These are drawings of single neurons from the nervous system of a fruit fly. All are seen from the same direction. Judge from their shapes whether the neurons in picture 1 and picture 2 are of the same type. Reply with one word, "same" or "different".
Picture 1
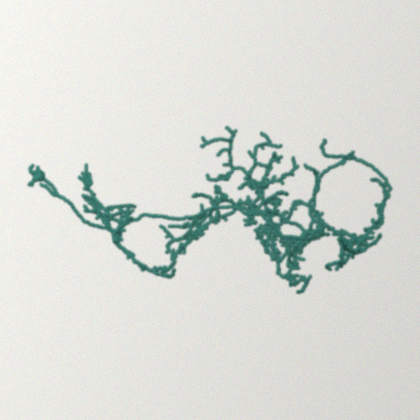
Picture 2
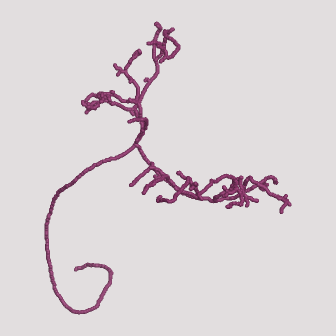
different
